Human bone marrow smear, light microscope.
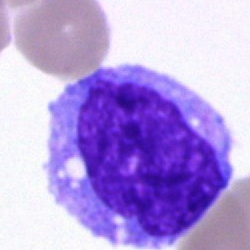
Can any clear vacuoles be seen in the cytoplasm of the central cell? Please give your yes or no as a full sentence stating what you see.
Yes, among the contents of its cytoplasm are one or more clear vacuoles.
